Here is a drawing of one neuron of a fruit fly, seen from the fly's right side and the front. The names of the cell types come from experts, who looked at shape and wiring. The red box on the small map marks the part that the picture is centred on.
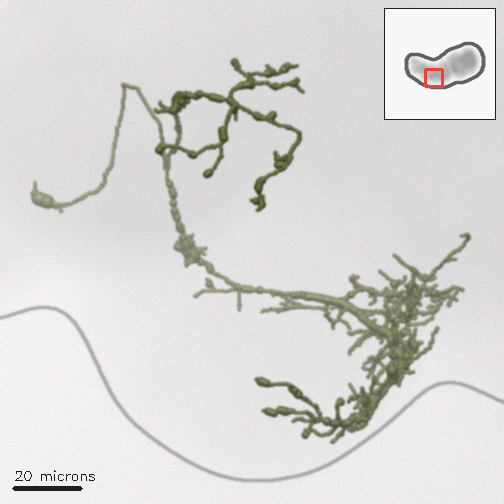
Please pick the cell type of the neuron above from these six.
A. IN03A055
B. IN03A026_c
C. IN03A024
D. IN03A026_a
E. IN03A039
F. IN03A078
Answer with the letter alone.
C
